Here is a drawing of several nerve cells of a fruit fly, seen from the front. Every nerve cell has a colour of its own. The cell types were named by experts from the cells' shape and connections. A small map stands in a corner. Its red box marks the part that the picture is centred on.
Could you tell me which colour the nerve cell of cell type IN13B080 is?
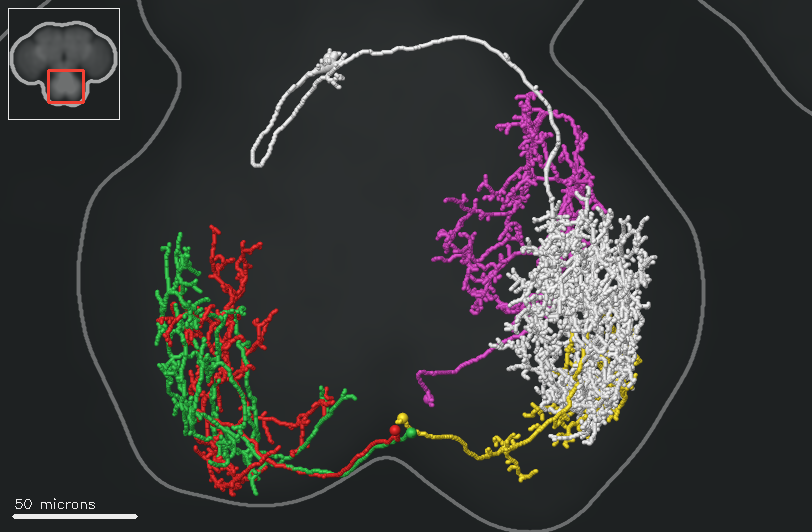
green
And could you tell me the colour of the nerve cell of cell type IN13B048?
magenta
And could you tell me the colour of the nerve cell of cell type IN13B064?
red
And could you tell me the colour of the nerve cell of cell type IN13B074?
yellow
